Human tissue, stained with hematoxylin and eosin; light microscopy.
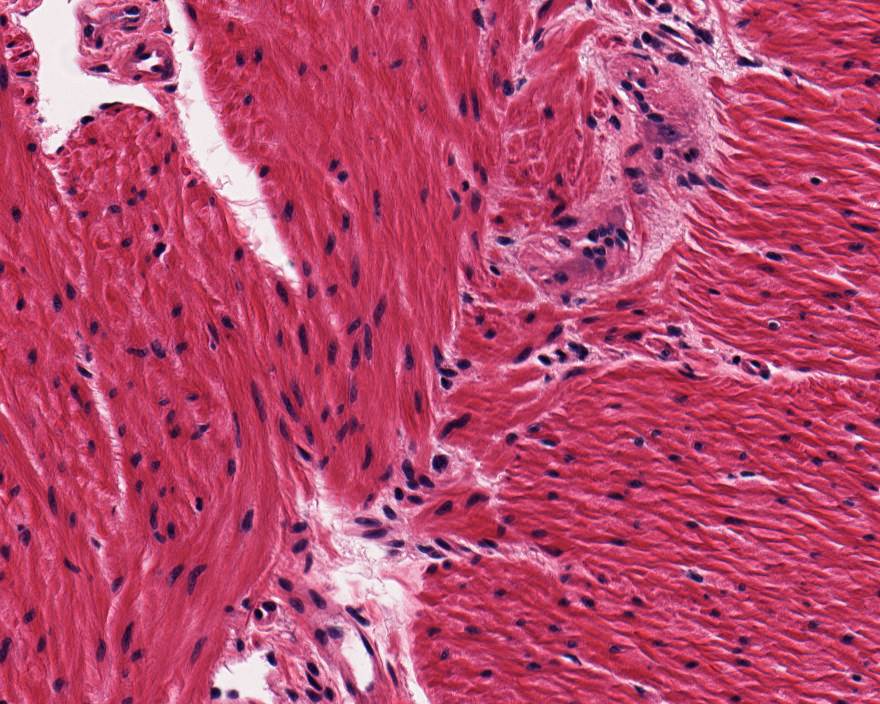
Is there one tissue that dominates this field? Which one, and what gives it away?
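The field shows smooth muscle. It consists of bundles of spindle-shaped cells running in different directions; in the left half they run roughly from top to bottom.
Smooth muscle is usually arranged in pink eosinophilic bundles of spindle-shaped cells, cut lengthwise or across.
The nuclei here are dark and elongated, aligned along the length of the cells, and the cytoplasm is deeply pink and fibrillar.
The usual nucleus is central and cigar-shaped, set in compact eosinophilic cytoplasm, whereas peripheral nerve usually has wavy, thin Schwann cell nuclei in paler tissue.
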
